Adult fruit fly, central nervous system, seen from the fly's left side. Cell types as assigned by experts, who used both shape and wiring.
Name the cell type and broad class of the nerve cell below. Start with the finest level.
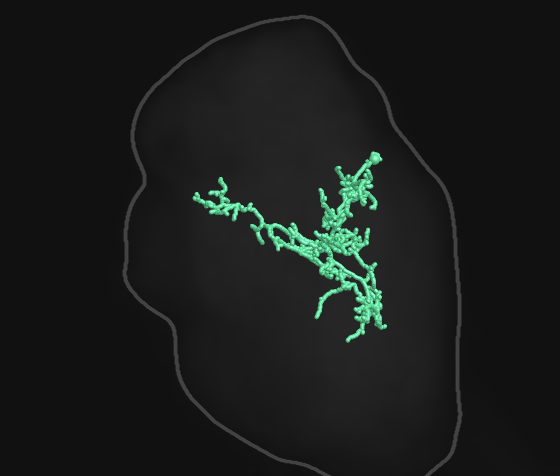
PS139; central-brain intrinsic neuron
